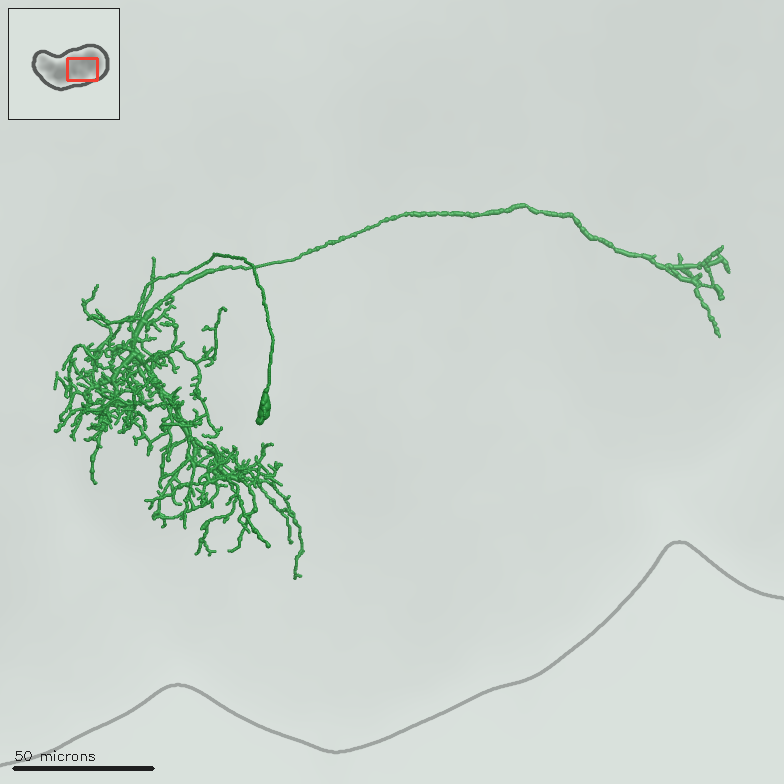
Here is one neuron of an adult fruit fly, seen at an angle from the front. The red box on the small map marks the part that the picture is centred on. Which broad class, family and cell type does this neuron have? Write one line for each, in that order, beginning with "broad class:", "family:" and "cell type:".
broad class: central-brain intrinsic neuron
family: hemilineage VLPa2
cell type: PVLP021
